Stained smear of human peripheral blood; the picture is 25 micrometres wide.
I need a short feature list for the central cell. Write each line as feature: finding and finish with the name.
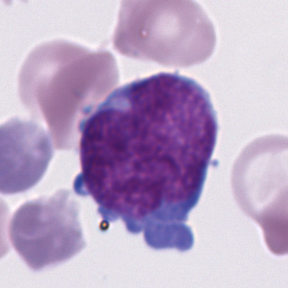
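Chromatin: finely granular and evenly spread; notice there are no coarse dark clumps
Cytoplasm: deep blue, only a narrow rim, widest below the nucleus
Blebs: several rounded blue ones bulging from the lower edge of the cell
Size: the cell is about 16 by 13 micrometres
Nucleus: about 12 micrometres across, filling about 80% of the cell's area
Identity: myeloblast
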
